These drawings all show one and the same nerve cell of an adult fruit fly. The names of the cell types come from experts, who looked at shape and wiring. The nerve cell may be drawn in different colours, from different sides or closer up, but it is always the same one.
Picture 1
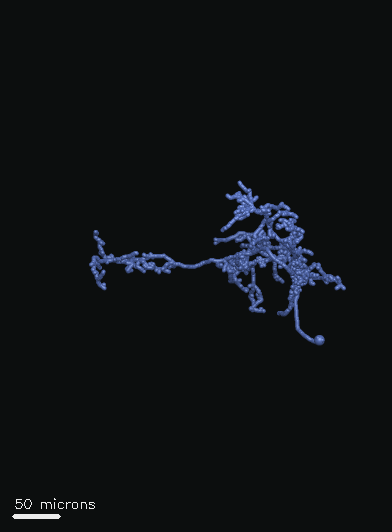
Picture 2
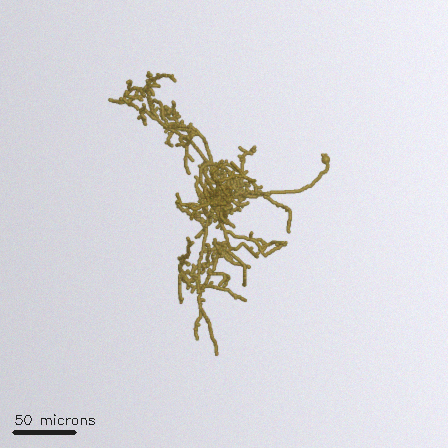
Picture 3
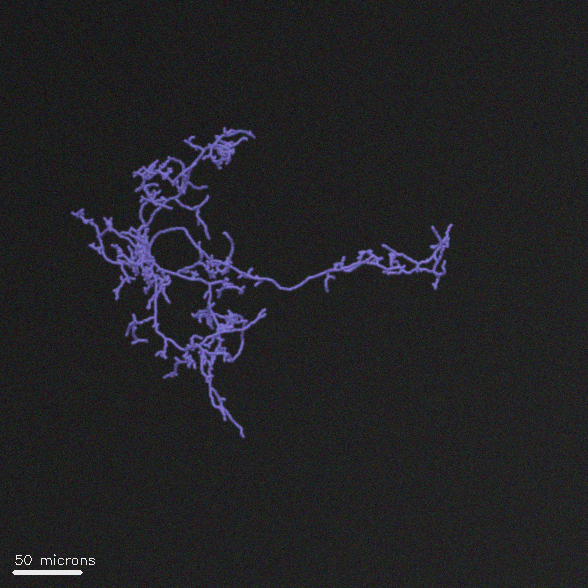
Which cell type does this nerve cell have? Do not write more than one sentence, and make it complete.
In terms of cell type, the nerve cell is PVLP211m_a.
